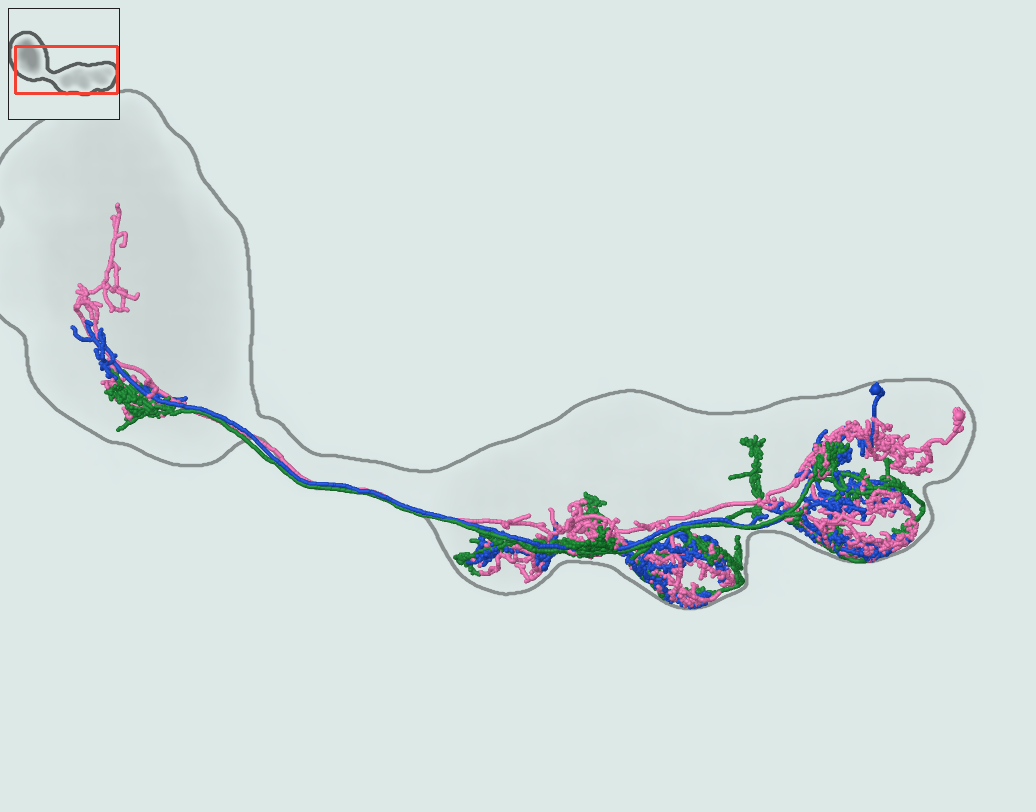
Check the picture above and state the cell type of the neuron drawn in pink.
ANXXX027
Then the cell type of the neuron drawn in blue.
AN09B009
